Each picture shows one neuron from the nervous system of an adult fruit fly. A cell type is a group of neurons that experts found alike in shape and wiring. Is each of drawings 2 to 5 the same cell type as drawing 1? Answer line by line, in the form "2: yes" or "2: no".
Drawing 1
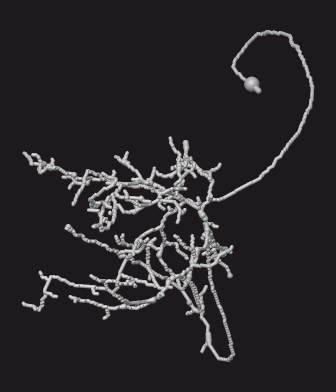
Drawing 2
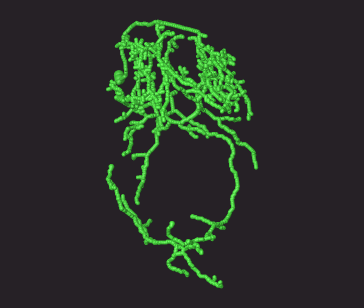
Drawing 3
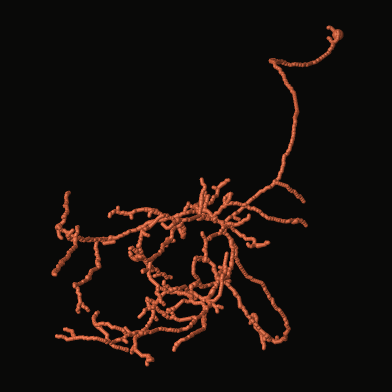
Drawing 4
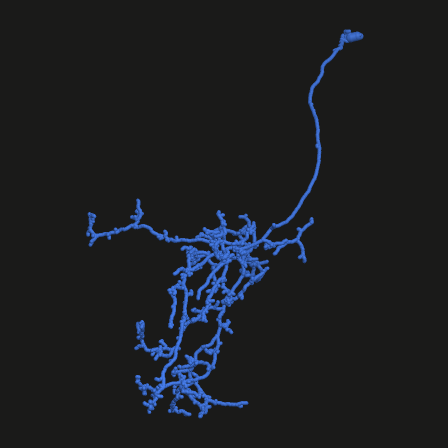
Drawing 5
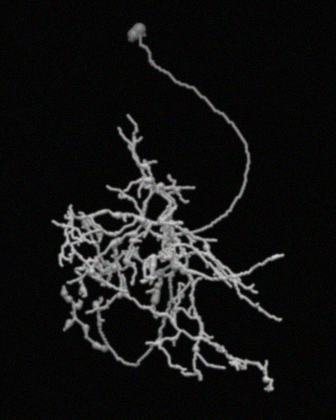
2: no
3: yes
4: yes
5: yes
